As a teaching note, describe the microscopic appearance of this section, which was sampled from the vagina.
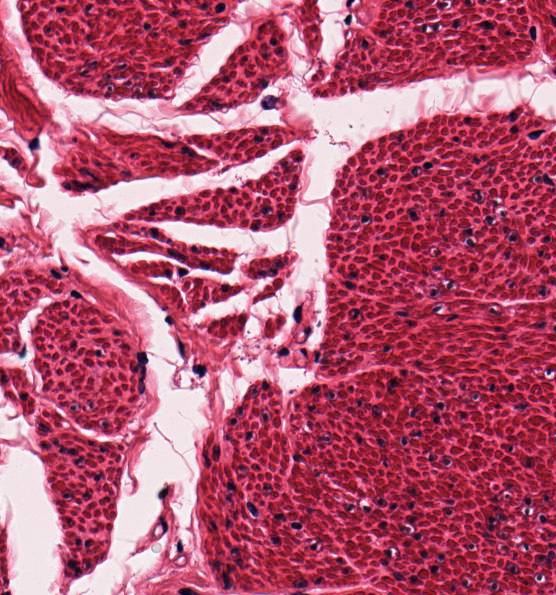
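Arrangement: the tissue is divided into muscle bundles, the largest filling the right half and lower part of the field. Nuclei, where present: round and central in the cell profile. Muscle cell cytoplasm: deep red-pink. Between bundles: only thin, wispy connective tissue strands.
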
